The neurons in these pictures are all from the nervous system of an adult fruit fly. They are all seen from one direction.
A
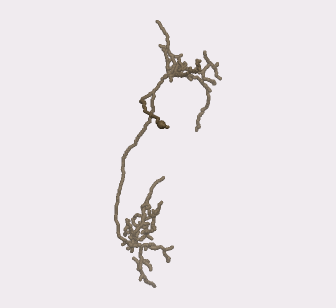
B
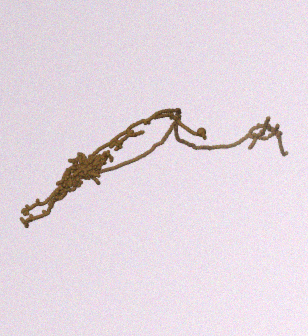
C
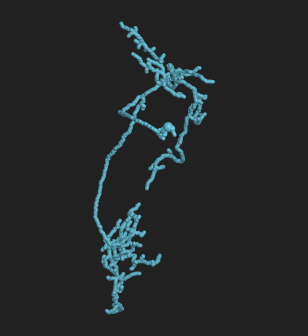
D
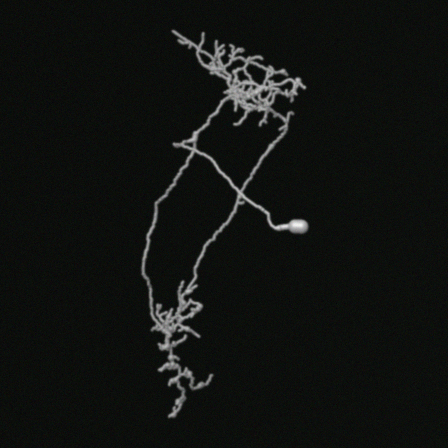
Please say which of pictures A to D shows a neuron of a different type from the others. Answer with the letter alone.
B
